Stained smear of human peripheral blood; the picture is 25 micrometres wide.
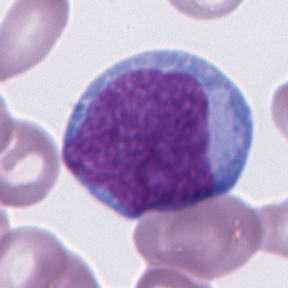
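Myeloblast, central cell. Outline roughly round, edge smooth. Cytoplasm blue, staining deepest along the outer rim. Paler cytoplasmic zone against the right border of the nucleus. No vacuoles in the cytoplasm.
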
